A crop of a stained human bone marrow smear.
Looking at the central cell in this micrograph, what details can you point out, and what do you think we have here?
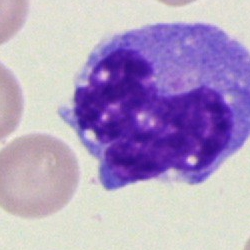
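Cytoplasm abundant, lying mainly above and right of nucleus; contains fine, faint, dust-like granules. Several small white round spots over nucleus. Outline irregular, small pale-blue bulge at left edge. Monocyte.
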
